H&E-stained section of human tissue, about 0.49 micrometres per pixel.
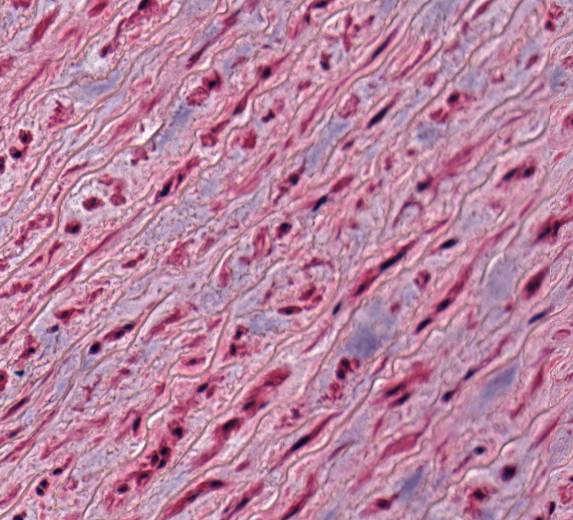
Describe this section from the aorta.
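Spindle-shaped cells and fibres run parallel from lower left to upper right across the whole field. Between the cells, the pink fibres are wavy, not straight. Most nuclei are elongated, dark and often curved or wavy in outline; they lie singly, spaced apart by fibres.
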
